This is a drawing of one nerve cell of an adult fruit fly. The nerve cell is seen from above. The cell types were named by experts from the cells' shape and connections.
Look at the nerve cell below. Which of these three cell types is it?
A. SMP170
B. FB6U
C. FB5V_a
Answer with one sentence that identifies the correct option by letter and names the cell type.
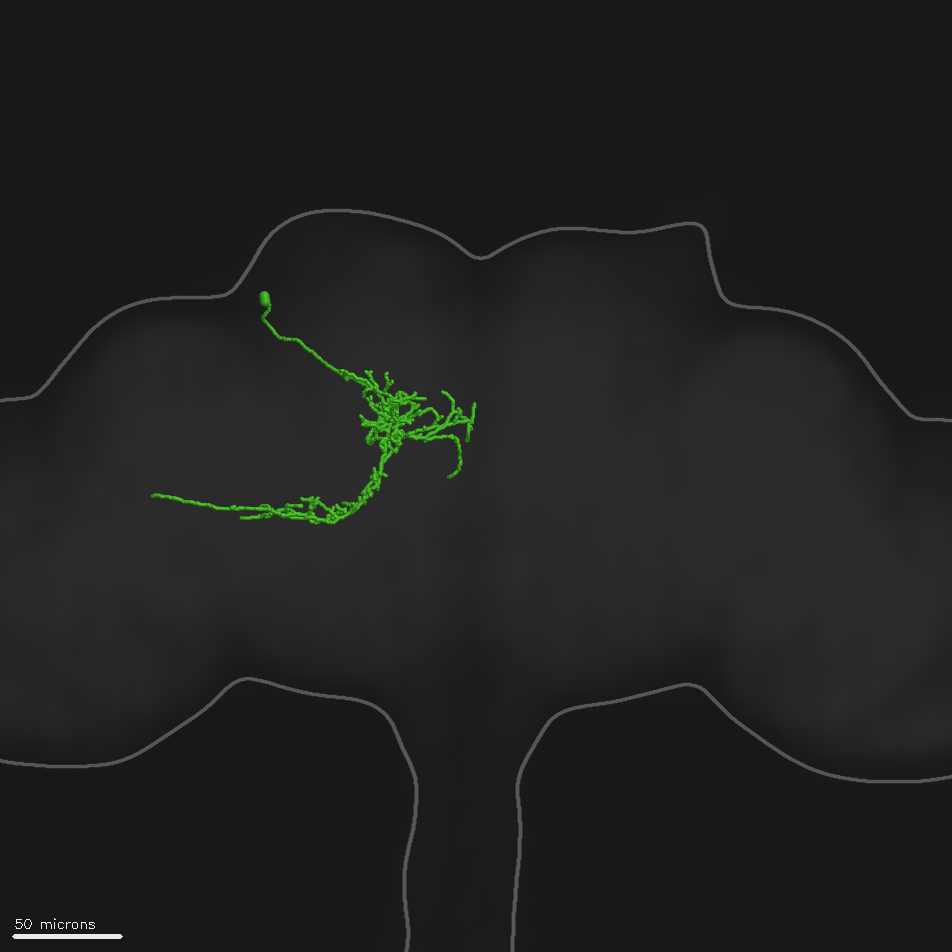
In option A is SMP170, which is the cell type of the neuron.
